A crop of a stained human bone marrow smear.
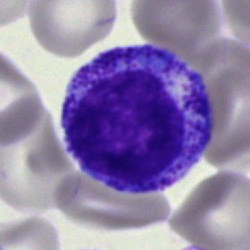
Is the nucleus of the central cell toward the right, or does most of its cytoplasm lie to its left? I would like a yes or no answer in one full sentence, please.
No, rather than to the left, most cytoplasm lies to the right of the nucleus.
